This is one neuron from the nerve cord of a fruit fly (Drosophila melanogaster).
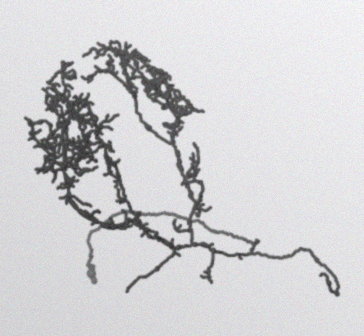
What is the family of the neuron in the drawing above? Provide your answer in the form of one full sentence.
Family hemilineage 23B is the one that contains this neuron.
